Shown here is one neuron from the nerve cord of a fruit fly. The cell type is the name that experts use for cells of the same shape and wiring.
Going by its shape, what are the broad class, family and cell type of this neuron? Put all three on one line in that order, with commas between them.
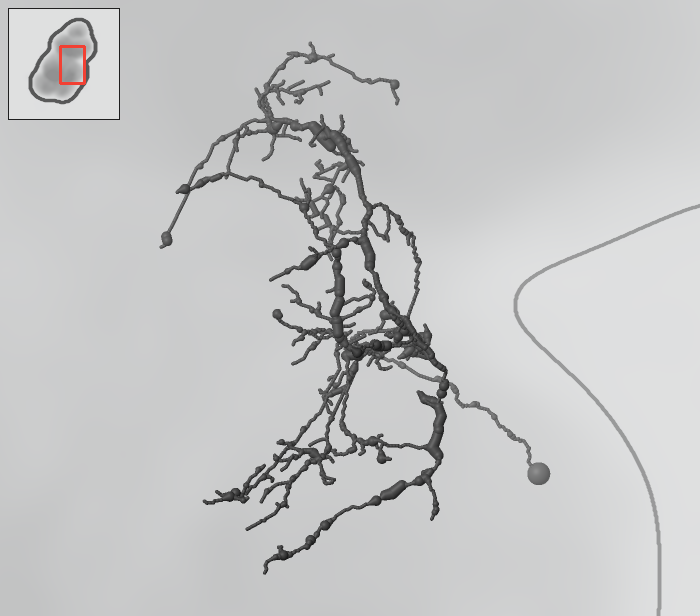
nerve-cord intrinsic neuron, hemilineage 03B, IN03B070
